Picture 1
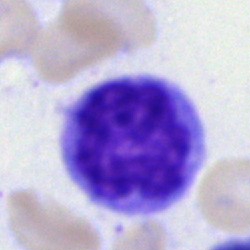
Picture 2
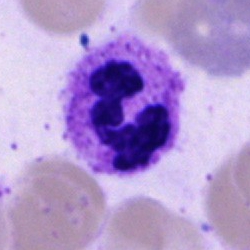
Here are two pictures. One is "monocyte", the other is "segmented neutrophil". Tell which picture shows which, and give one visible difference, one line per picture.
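Picture 1 – monocyte. The nucleus fills most of the cell.
Picture 2 – segmented neutrophil. The cytoplasm is plentiful and pinkish-lilac.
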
